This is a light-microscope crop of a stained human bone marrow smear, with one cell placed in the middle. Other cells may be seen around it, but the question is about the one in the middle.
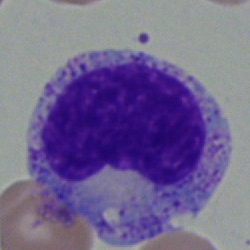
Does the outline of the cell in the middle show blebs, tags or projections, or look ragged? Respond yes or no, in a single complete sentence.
No, by its outline the cell is smooth and even.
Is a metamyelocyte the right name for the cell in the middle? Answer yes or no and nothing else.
yes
